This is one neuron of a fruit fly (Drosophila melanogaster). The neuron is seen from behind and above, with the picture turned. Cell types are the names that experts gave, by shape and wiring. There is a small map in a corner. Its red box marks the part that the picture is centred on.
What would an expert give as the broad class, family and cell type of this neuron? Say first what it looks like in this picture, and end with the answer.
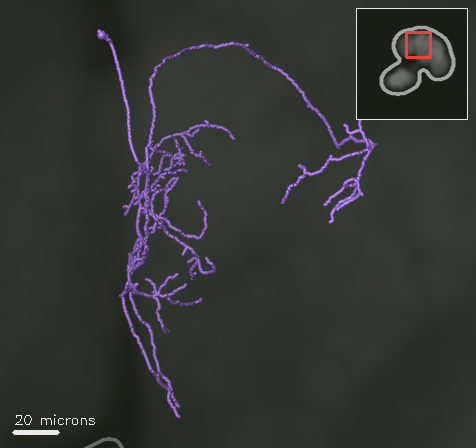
The cell body can be seen at the upper left of the picture. From top to bottom in the picture it spans about 180 microns. The picture shows dozens of branch ends. This is a central-brain intrinsic neuron. The family is hemilineage VPNp&v1_posterior. It is of cell type CL252.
